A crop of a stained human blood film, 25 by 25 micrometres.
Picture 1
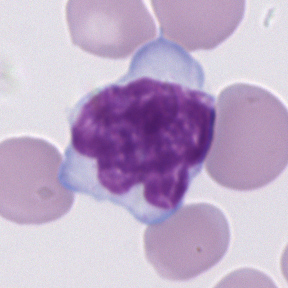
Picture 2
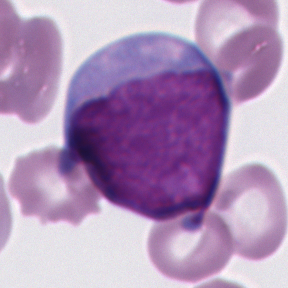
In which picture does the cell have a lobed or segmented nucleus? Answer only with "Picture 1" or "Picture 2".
Picture 1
